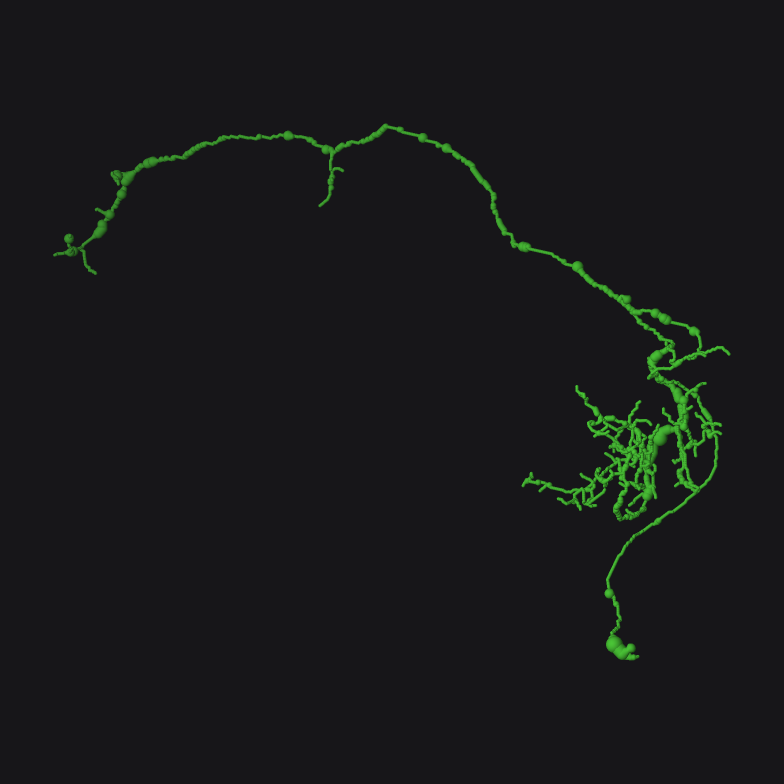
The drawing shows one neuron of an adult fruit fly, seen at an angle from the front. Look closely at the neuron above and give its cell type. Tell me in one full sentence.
The neuron is of cell type CB4083.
